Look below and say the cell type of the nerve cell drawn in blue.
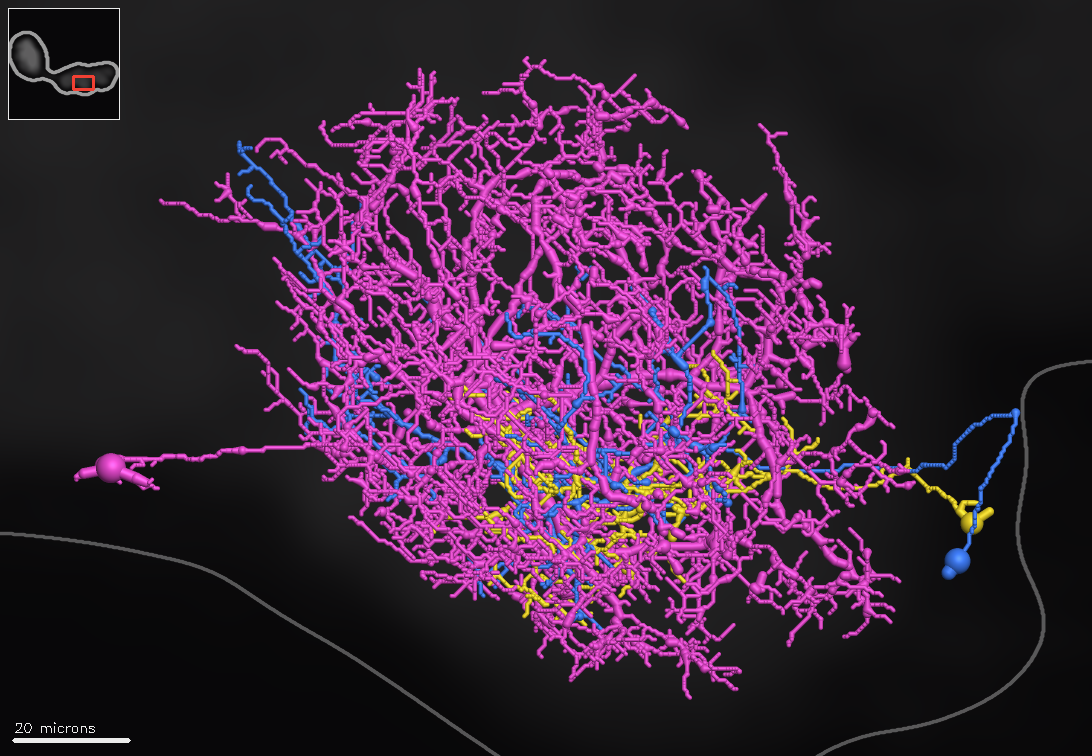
IN20A.22A065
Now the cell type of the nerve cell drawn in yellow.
IN20A.22A058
